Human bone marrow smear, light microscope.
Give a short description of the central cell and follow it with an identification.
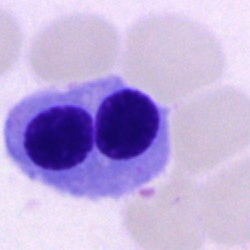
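Notice the two nuclei here, touching each other near the middle of the cell. In both, the chromatin is dark purple and densely stained, and no nucleoli are visible in either one. The cell as a whole is wider than it is tall. This is an erythroblast.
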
